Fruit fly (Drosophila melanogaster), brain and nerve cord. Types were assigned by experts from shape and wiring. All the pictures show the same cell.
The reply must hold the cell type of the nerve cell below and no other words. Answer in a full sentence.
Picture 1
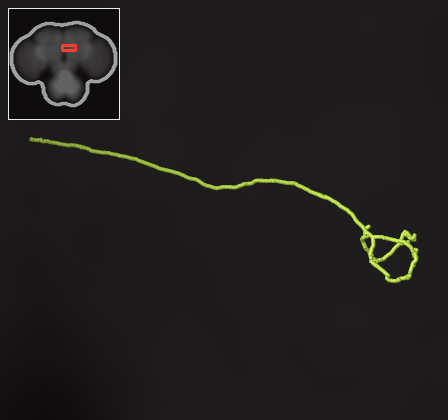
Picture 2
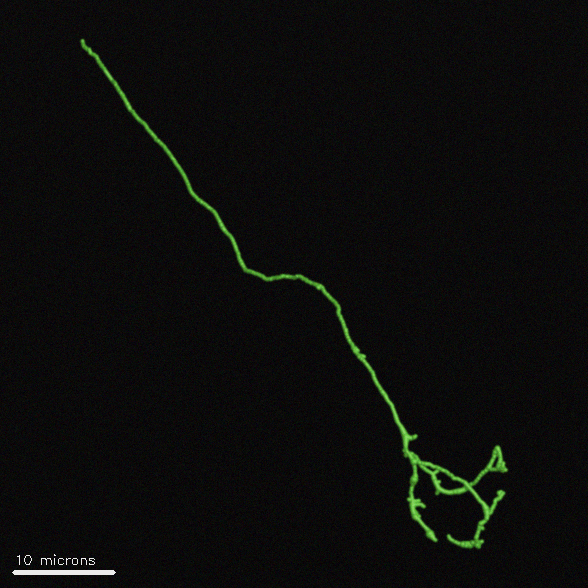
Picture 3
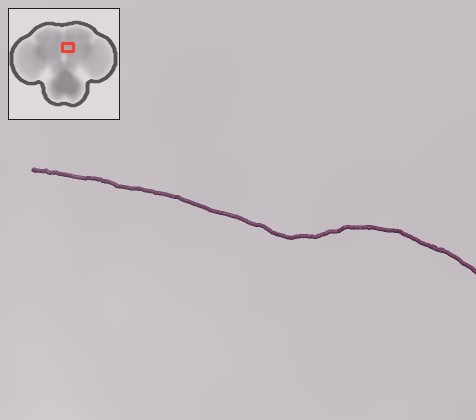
The cell type is ORN_DA3.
